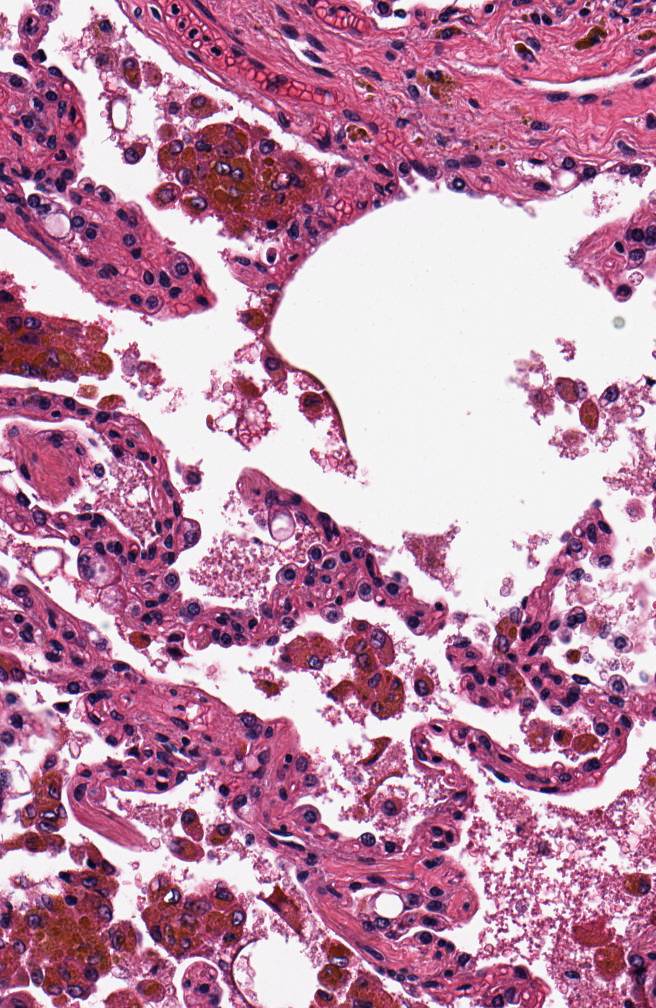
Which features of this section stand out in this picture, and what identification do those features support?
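Let's look at the spaces first: clusters of large rounded macrophages sit in them, most heavily at the left and lower left, each with abundant cytoplasm packed with golden-brown granular pigment. Now follow the septa: a nearly continuous row of plump cells with round, dark nuclei edges them, bulging into the spaces. Wisps of pale pink granular debris float free in several spaces. This is lung.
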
